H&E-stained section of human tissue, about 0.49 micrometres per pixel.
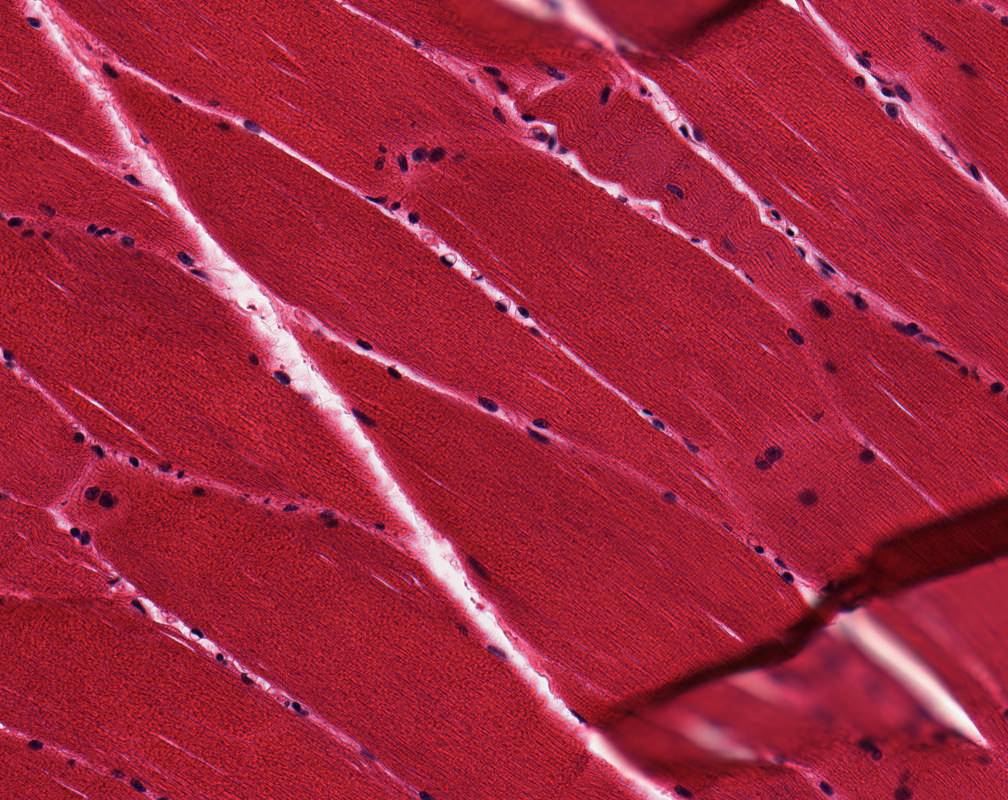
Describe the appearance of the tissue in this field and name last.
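Long parallel muscle fibres cross the whole field diagonally, upper left to lower right. Nuclei small, dark and oval, mostly along fibre edges rather than centres. Thin pale connective tissue strands separate neighbouring fibres. No fat cells between fibres anywhere in the field. Skeletal muscle.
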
